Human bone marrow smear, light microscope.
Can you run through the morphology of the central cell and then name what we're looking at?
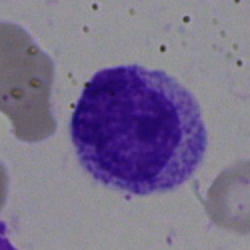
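Roughly round in outline, this cell has a slightly fuzzy edge. Its nucleus fills most of the cell, and the rim of cytoplasm left around it is widest on the right side. That cytoplasm is a paler bluish-purple than the nucleus and has a finely speckled purple granular texture. It is a myelocyte.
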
